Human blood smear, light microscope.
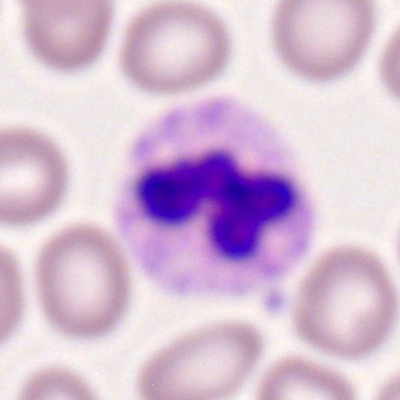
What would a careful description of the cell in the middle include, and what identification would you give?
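Outline round and smooth. Nucleus divided into several lobes, joined together. Lobes stretch horizontally across middle of cell. Chromatin dense, stains dark purple. Cell is a segmented neutrophil.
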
